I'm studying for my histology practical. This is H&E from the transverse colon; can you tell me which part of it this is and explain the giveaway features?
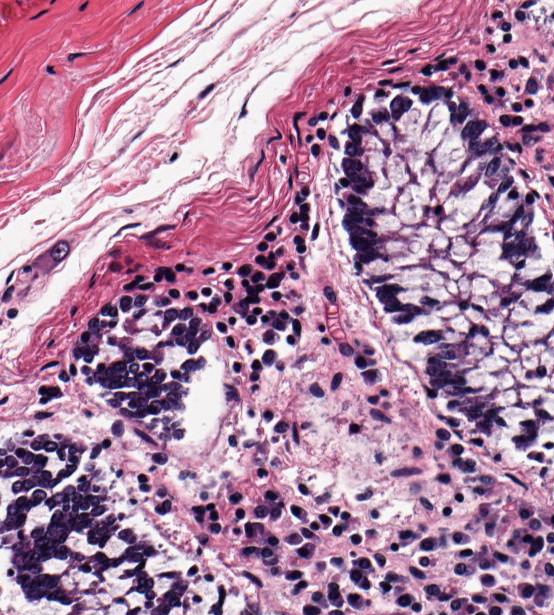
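What you have is colonic mucosa, glandular tissue with cellular stroma filling most of the field. In the large gland on the right, the cytoplasm is pale, clear and bubbly, with dark nuclei at the outer cell edge.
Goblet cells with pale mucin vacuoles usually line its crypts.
Lower left, crowded dark nuclei gather in glandular clusters between clear spaces.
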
